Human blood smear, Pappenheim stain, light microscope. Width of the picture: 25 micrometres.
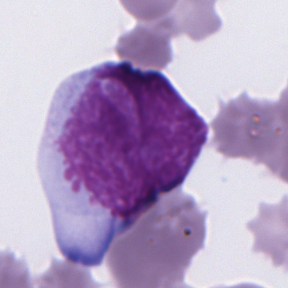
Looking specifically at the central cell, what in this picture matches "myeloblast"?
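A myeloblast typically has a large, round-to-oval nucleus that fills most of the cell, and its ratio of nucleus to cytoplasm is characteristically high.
Now look at this cell: the nucleus does fill most of it, so that part goes with a myeloblast. The chromatin is finely stippled and purple. The cytoplasm lies mainly to the lower left of the nucleus; it is pale blue, turning deeper blue at its lower edge.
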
